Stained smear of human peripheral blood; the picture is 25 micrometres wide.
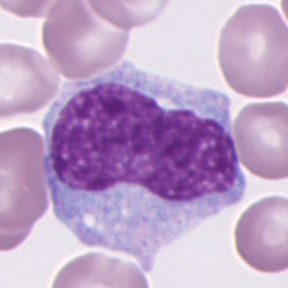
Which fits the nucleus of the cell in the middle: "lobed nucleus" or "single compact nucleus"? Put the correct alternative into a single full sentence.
This cell has an undivided, compact nucleus that is round, oval or kidney-shaped.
